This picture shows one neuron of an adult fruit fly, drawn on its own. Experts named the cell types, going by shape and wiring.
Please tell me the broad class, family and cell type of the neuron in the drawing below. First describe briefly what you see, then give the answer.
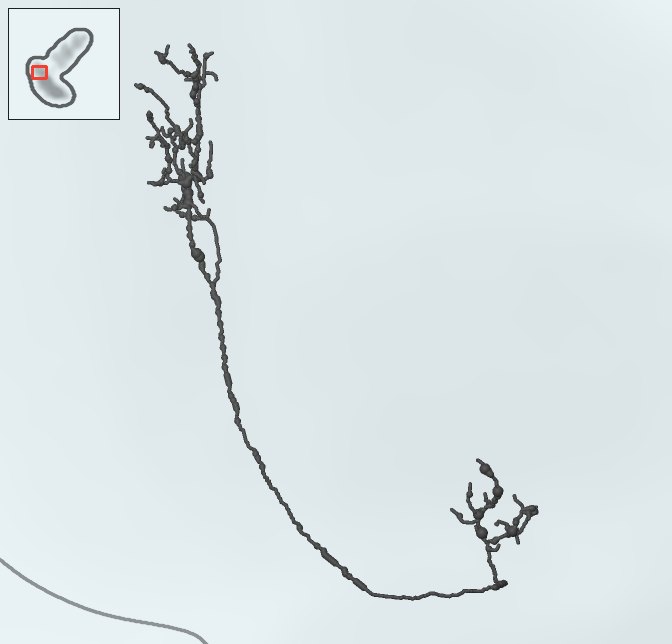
It is in the brain and does not reach the nerve cord. The picture shows dozens of branch ends. It is an optic-lobe intrinsic neuron. The family is Tm. Its cell type is Tm33.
